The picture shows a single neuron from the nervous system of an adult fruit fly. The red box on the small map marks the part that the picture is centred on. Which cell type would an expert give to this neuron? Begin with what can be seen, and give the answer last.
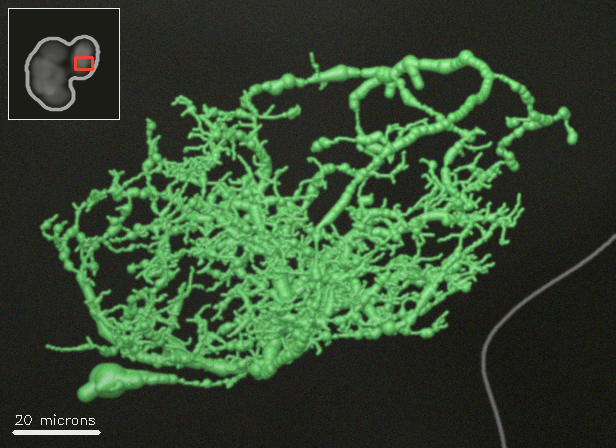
From left to right in the picture it spans about 130 microns. The picture shows more than a hundred branch ends. It is a nerve-cord intrinsic neuron. Its cell type is IN09A002.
